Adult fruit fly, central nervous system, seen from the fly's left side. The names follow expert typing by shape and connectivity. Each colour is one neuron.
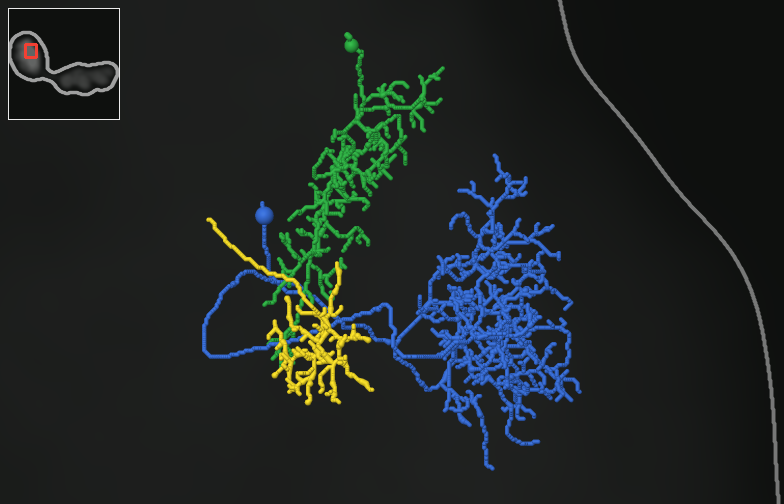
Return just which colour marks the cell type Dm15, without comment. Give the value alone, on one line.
yellow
